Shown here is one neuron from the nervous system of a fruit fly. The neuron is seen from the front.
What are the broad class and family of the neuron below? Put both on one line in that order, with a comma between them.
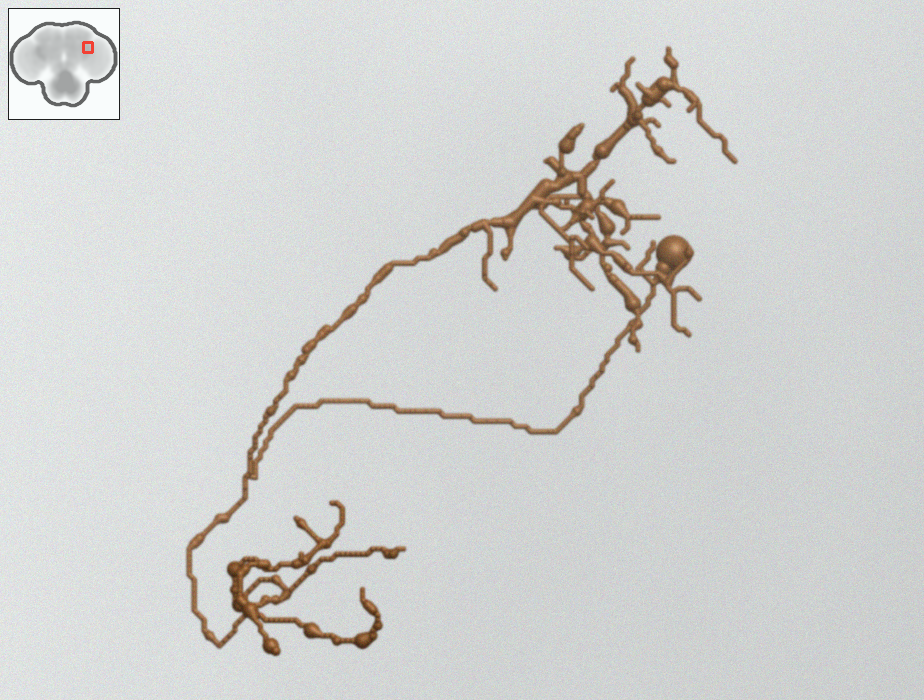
visual projection neuron, hemilineage VPNp2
